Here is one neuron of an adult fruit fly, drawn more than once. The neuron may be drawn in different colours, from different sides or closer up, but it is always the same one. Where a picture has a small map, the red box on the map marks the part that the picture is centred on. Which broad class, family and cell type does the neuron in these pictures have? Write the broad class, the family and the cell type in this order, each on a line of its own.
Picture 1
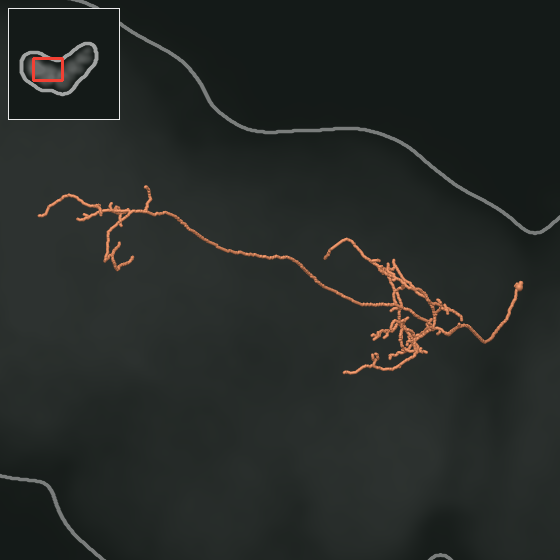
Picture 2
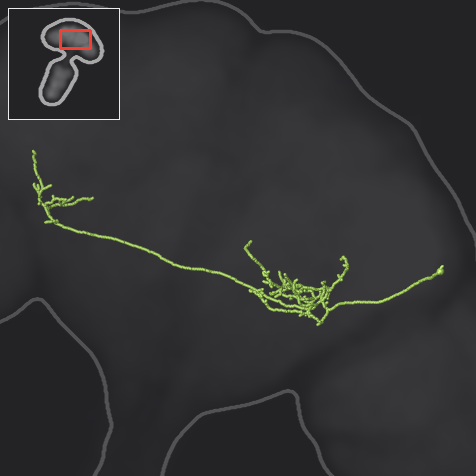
central-brain intrinsic neuron
hemilineage LHl4_posterior
PLP109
